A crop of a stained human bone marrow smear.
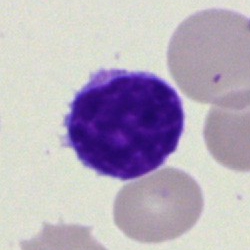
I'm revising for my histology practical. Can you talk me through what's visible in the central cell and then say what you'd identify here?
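Let me start with the outline, which is roughly round. The cytoplasm is very scant; I can only make out a thin sliver of it at the upper left. Along the left edge, small irregular projections stick out. I see no granules anywhere in the cell. This is a lymphocyte.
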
